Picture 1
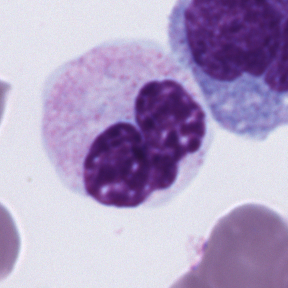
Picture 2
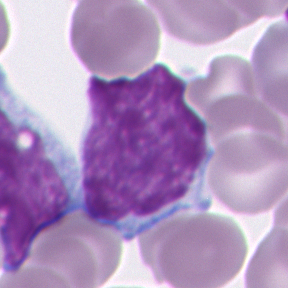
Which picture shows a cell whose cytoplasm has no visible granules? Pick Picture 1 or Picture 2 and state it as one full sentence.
There are no visible granules in the cytoplasm of the cell in Picture 2.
